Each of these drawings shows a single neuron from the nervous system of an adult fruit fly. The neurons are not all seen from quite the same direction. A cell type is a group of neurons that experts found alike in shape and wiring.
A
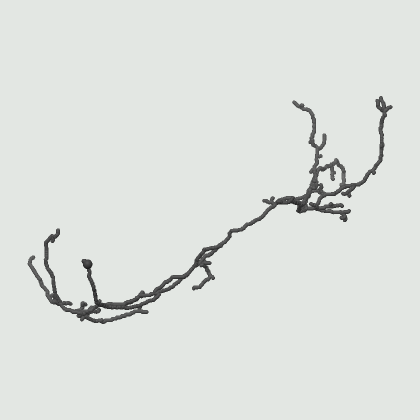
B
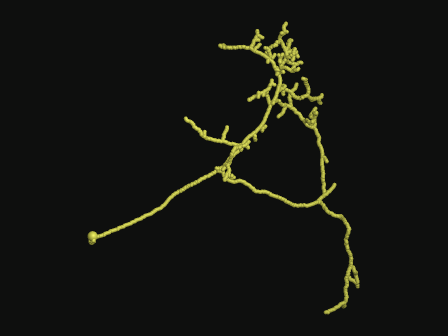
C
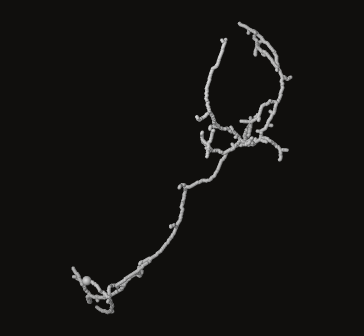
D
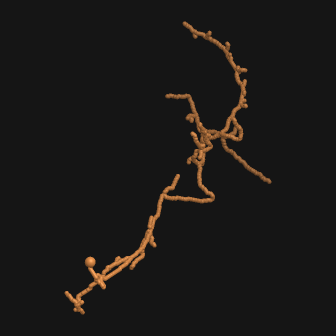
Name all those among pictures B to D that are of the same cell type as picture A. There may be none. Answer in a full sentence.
Picture D is of the same cell type.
